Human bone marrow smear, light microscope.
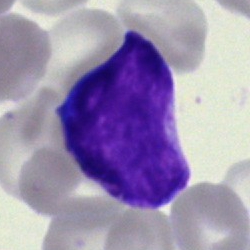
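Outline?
Irregular, angular; fairly straight edges and corners.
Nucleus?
Single, unlobed, filling nearly the whole cell; almost no separate cytoplasmic rim.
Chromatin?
Dense, dark purple, mottled by small paler patches.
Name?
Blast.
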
